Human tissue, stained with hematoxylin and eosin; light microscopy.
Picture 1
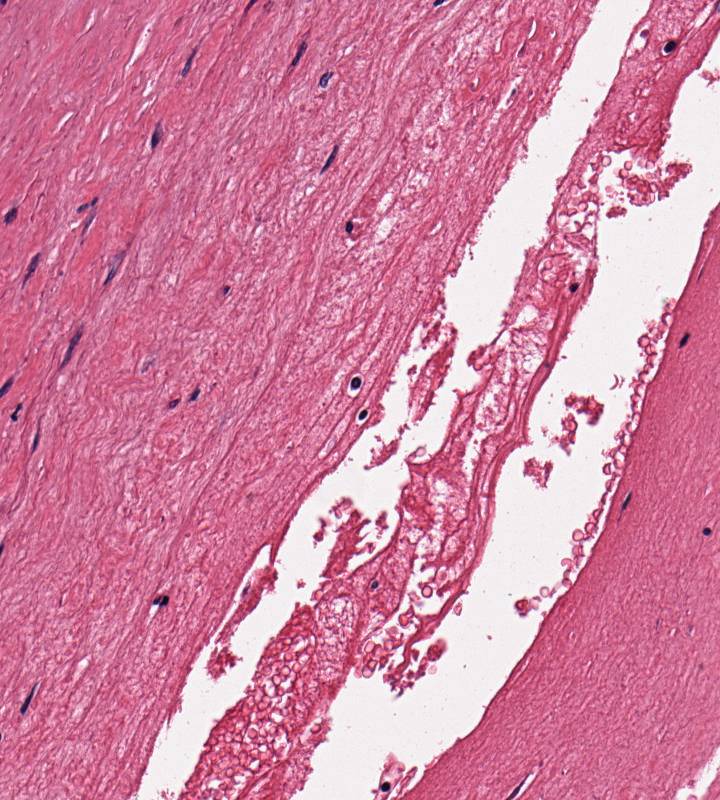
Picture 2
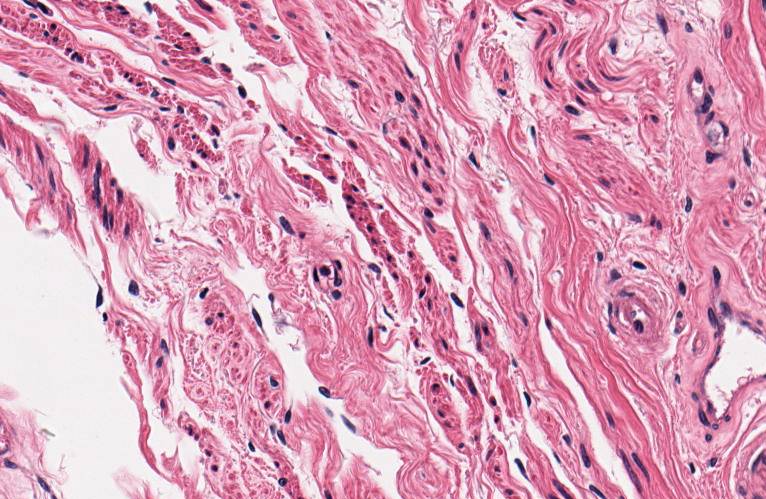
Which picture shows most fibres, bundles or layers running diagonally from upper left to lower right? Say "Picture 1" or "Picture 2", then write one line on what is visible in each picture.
Picture 2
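What picture 1 shows: The pink fibrillar tissue filling the left part of the field has wavy fibres running roughly parallel to the slit.
What picture 2 shows: Elongated tissue bundles run diagonally from the upper left toward the lower right across the field.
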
